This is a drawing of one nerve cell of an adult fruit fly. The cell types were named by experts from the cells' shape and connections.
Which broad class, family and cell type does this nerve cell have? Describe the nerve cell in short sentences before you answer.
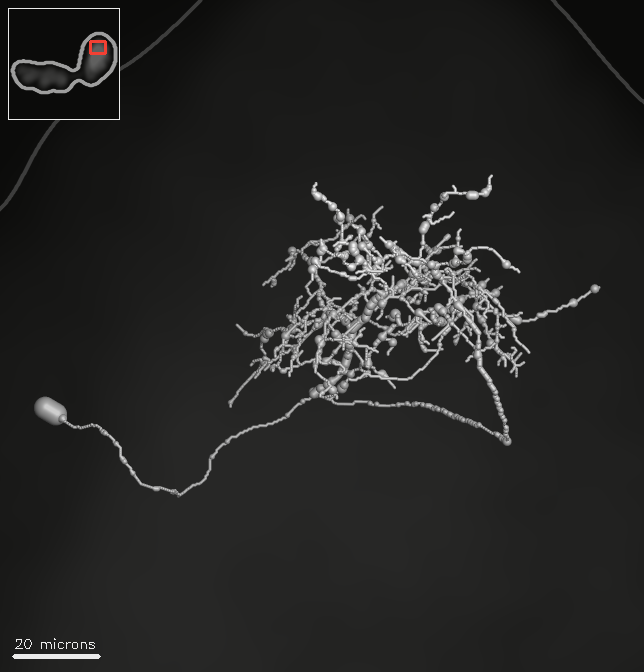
The cell body can be seen on the left of the picture. From left to right in the picture it spans about 130 microns. Dozens of branch ends can be seen. This is a central-brain intrinsic neuron. Its family is hemilineage DM3_dorso_medial. Its cell type is SMP513.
